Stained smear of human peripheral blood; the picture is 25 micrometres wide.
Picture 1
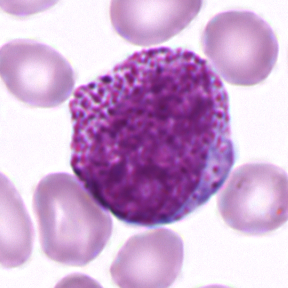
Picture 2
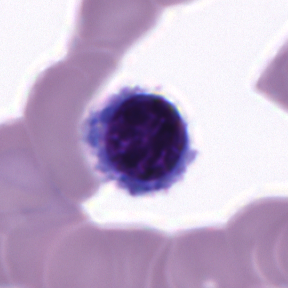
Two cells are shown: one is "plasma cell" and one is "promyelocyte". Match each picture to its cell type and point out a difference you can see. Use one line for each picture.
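Picture 1: promyelocyte. The cell surface has no projections.
Picture 2: plasma cell. The cell outline is irregular, with small fuzzy projections all round.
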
